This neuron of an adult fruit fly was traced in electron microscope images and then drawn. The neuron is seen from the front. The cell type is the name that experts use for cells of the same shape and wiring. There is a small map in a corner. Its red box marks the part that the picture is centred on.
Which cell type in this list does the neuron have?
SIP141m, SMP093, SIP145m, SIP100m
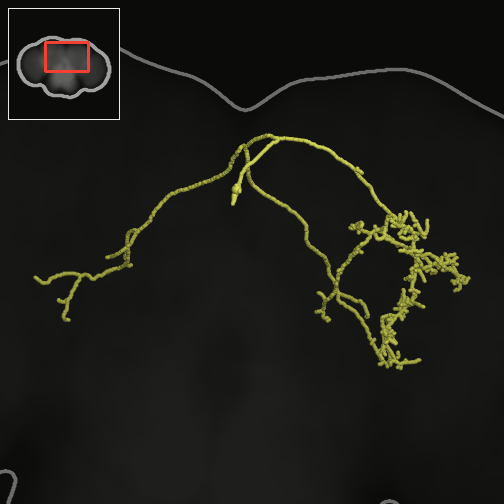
SIP145m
